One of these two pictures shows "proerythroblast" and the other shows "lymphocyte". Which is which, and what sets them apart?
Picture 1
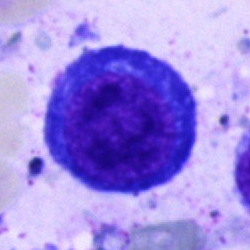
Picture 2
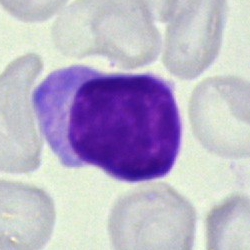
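Two cells are shown: a proerythroblast in picture 1 and a lymphocyte in picture 2. The proerythroblast's chromatin is purple and finely granular rather than coarsely clumped, whereas the lymphocyte's stains a deep, dense purple throughout the nucleus. The proerythroblast has deep, intense blue cytoplasm forming a narrow rim around the nucleus. In the lymphocyte the cytoplasm is pale bluish-lilac and lies mainly on the left side, with the nucleus set toward the right. Neither cell shows visible granules in its cytoplasm.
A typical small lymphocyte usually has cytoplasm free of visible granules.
The lymphocyte's cytoplasm also contains no visible vacuoles, and the cell is surrounded only by pale cells without nuclei.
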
